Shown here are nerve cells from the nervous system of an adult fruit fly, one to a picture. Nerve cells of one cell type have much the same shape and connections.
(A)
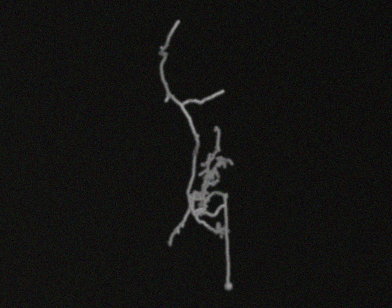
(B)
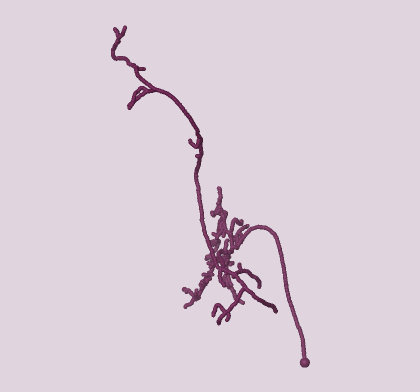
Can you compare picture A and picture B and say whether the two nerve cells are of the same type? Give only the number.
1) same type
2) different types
2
